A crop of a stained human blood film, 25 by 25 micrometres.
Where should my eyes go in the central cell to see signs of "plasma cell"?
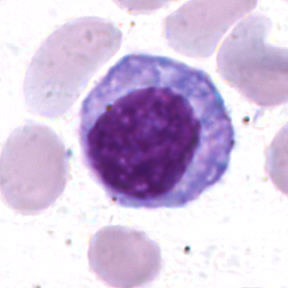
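The nucleus lies toward the lower left of the cell, which goes with a plasma cell.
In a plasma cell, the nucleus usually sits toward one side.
That nucleus is also round, with no notch or fold.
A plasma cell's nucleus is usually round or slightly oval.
Its chromatin is dark purple and coarsely clumped, again in keeping with the name.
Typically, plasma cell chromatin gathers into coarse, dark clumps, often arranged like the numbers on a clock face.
The cell is about 14 micrometres across and its nucleus about 9 micrometres, filling about 50% of the cell's area. The outline is roughly round with a few faintly angular edges, and the surface carries no projections or hair-like processes.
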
